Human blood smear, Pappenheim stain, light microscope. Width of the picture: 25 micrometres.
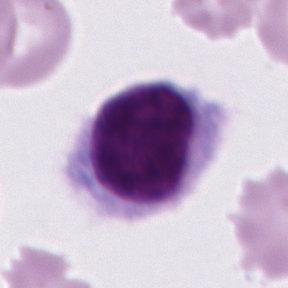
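Hairy cell. Fine, hair-like cytoplasmic wisps project from the edge, clearest at left and lower left, where the rim is widest; it is thinnest at the top. The single rounded nucleus, without lobes or indentation, measures about 10 by 9 micrometres and fills about 60% of the cell's area. Its chromatin is dense and dark purple throughout, with only faint paler streaks.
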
